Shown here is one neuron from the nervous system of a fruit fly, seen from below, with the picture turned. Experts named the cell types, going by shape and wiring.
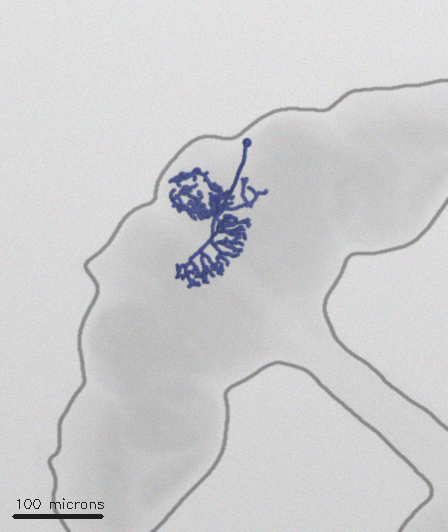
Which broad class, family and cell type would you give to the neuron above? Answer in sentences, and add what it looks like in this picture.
Its broad class is central-brain intrinsic neuron. The family is hemilineage AOTUv4_ventral. It is of cell type FB5F. It is in the brain and does not reach the nerve cord. Its cell body lies at the top of the picture. By the scale bar it is about 170 microns tall in this view.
